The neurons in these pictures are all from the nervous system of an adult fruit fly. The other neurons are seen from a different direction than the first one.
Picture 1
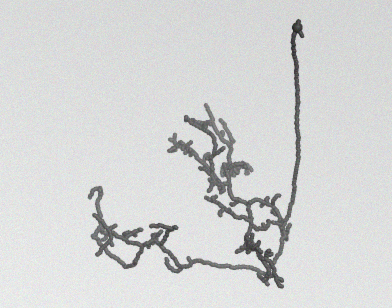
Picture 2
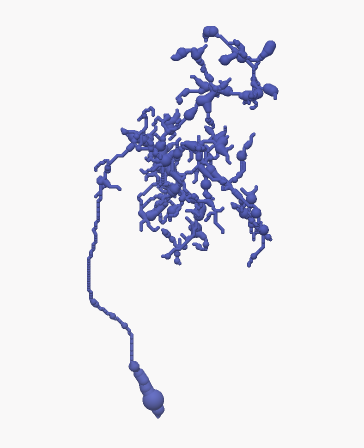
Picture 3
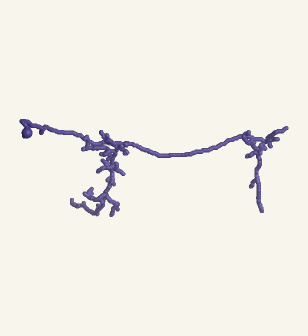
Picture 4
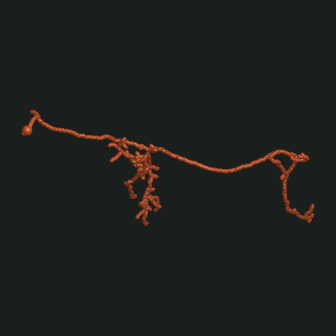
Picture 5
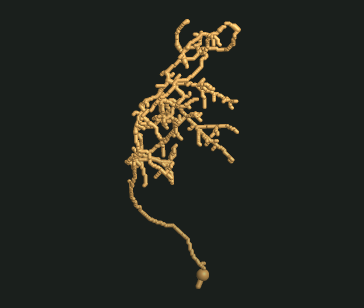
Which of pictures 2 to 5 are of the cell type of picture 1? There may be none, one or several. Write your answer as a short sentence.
None of them is of the same cell type.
